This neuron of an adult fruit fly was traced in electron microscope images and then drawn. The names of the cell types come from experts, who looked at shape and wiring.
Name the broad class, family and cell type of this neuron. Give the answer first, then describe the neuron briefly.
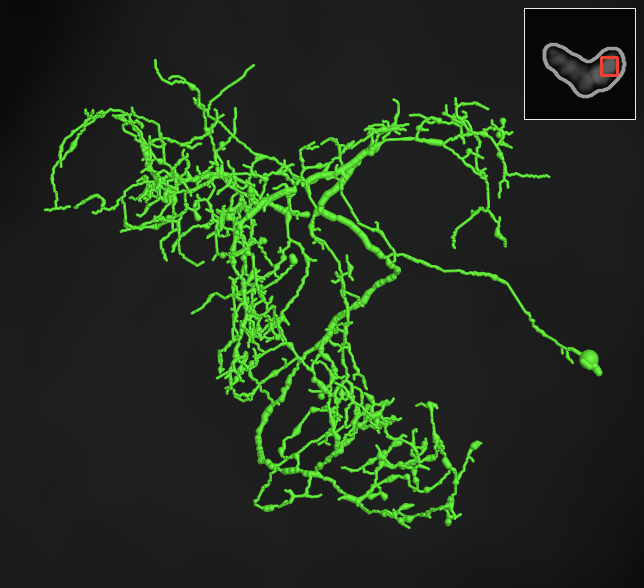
Its broad class is central-brain intrinsic neuron. The family is hemilineage AOTUv4_dorsal. It is of cell type SMP153_a. The cell body is on the right of the picture. More than a hundred branch ends can be seen.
